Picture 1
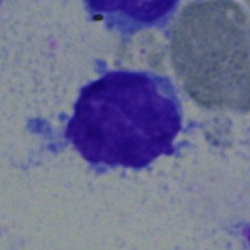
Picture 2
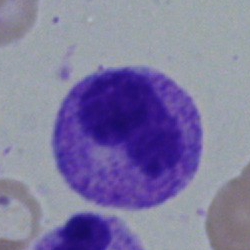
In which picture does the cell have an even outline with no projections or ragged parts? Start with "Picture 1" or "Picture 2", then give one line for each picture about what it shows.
Picture 2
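In picture 1: The cell's outline is irregular and slightly lumpy rather than smoothly round.
In picture 2: The cell has a round, smooth outline.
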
